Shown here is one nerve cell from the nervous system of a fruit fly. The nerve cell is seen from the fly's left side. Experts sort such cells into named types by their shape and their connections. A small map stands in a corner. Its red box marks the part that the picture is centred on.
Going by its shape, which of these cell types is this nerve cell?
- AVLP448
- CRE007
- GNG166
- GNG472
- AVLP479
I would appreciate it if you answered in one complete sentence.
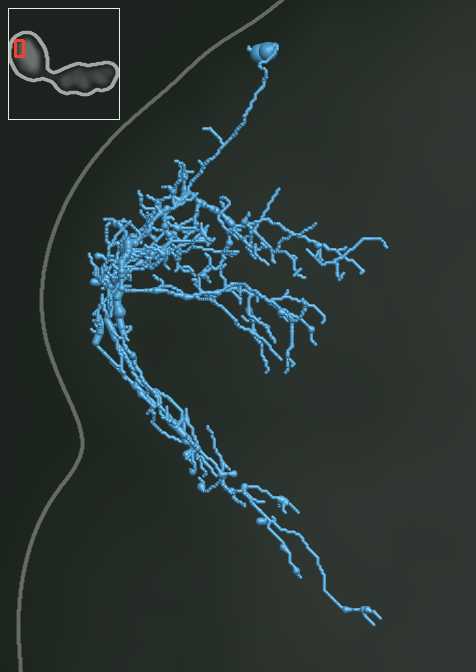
A cell of type CRE007 is what this nerve cell is.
